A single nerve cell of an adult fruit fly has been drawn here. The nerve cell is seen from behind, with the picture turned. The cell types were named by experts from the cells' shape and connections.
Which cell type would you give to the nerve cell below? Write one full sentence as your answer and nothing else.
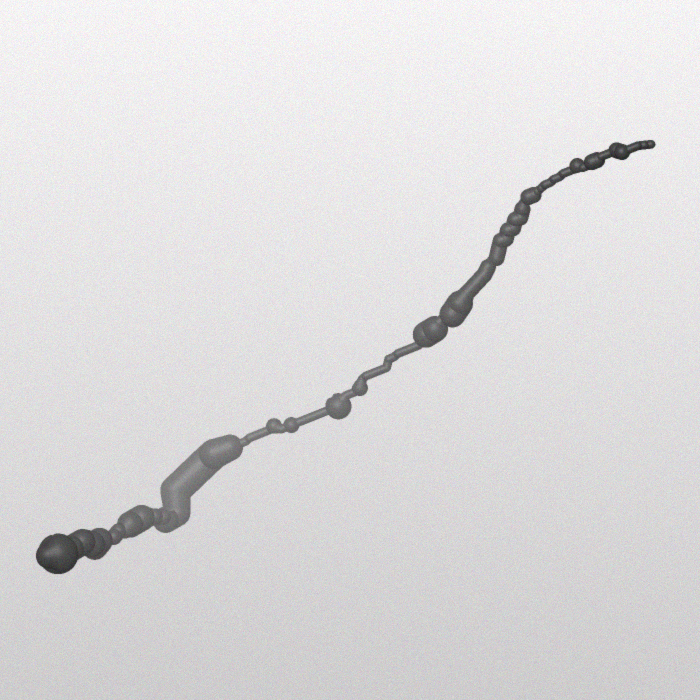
The cell type that fits this nerve cell is R8y.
